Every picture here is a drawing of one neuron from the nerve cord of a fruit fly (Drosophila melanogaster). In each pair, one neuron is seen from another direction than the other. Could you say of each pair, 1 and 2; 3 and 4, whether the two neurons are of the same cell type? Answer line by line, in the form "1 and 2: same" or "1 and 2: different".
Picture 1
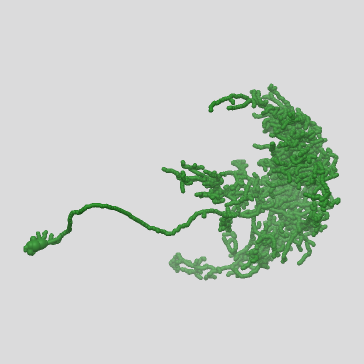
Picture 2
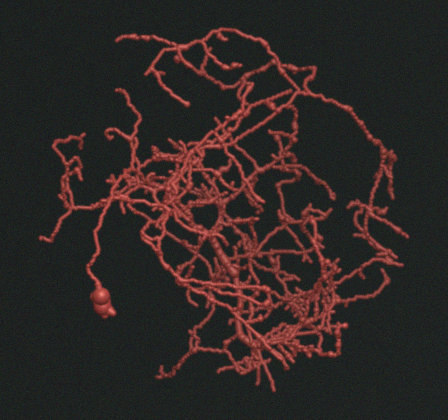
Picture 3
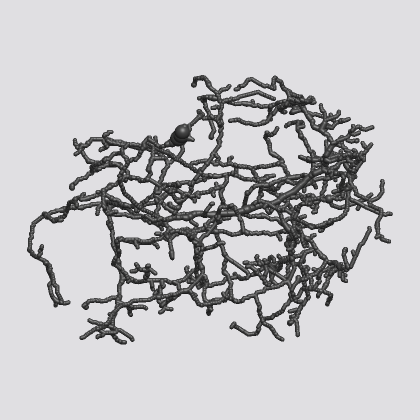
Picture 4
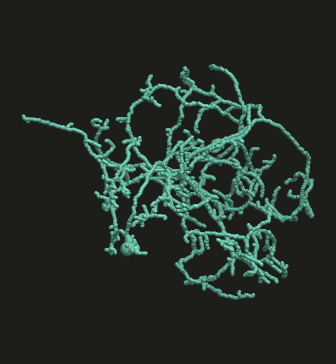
1 and 2: different
3 and 4: same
